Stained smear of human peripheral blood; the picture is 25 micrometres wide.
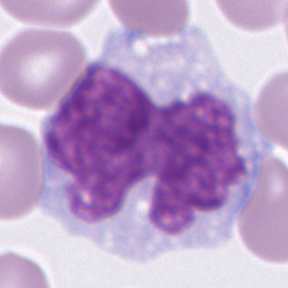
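Monocyte: notice how the border is irregular, with small angular bumps instead of a smooth curve. The cleft between its two nuclear lobes cuts in deepest from the lower side. Several small clear vacuoles are scattered through the cytoplasm, which holds no coarse or brightly coloured granules.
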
